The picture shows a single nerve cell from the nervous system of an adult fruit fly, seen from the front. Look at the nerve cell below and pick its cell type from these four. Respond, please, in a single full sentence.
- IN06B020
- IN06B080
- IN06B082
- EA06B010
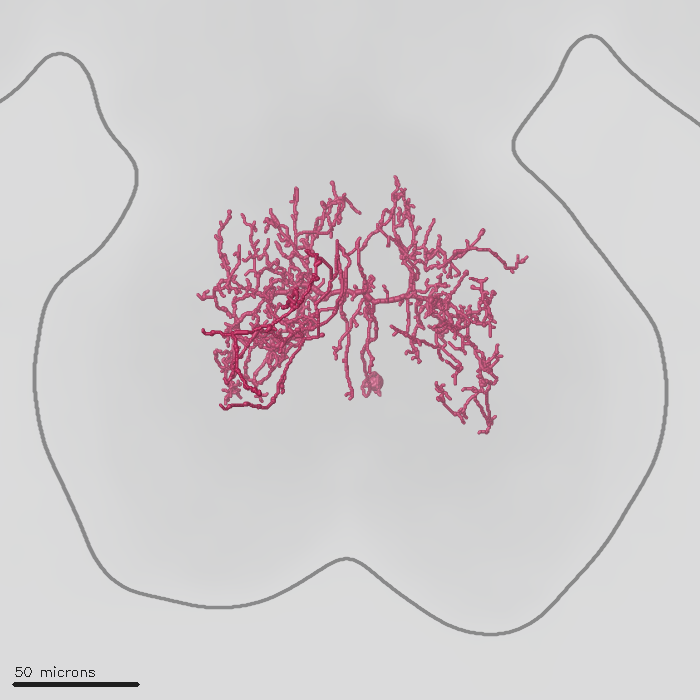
As a matter of cell type, the nerve cell is IN06B020.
